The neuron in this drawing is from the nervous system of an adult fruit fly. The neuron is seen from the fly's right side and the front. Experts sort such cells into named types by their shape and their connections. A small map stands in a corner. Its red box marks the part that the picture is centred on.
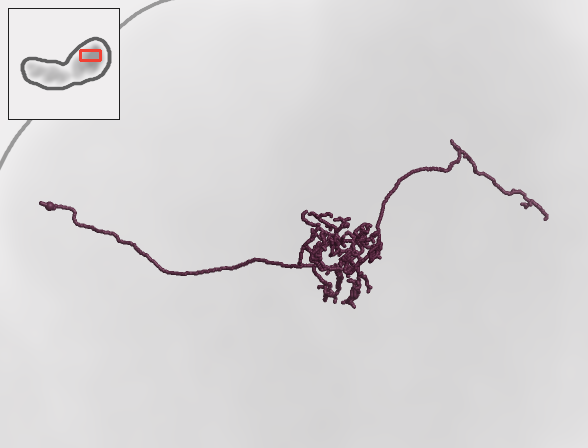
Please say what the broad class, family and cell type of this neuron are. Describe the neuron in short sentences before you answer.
Its cell body lies on the left of the picture. As drawn here it is more than twice as wide as it is tall. Its broad class is central-brain intrinsic neuron. The name of its family is class CX. Its cell type is FC2B.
